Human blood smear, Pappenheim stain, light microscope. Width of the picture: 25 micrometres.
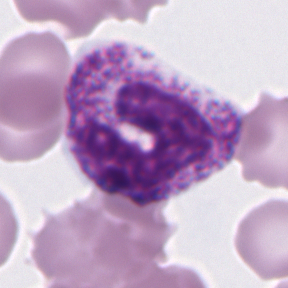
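Band neutrophil: a rounded cell, somewhat irregular rather than perfectly circular in outline. The nucleus is a curved band bent almost into a ring around a small, pale central gap, and shows no nucleoli. The granules do not obscure the nuclear outline.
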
